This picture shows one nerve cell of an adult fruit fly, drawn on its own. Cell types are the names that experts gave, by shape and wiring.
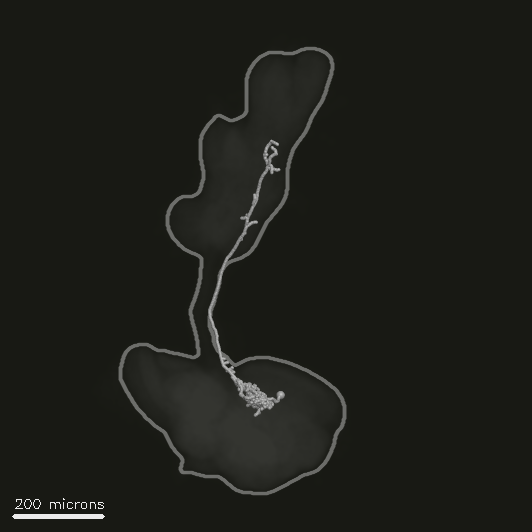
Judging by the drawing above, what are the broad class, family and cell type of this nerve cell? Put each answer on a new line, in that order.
descending neuron
DNpe
DNpe004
